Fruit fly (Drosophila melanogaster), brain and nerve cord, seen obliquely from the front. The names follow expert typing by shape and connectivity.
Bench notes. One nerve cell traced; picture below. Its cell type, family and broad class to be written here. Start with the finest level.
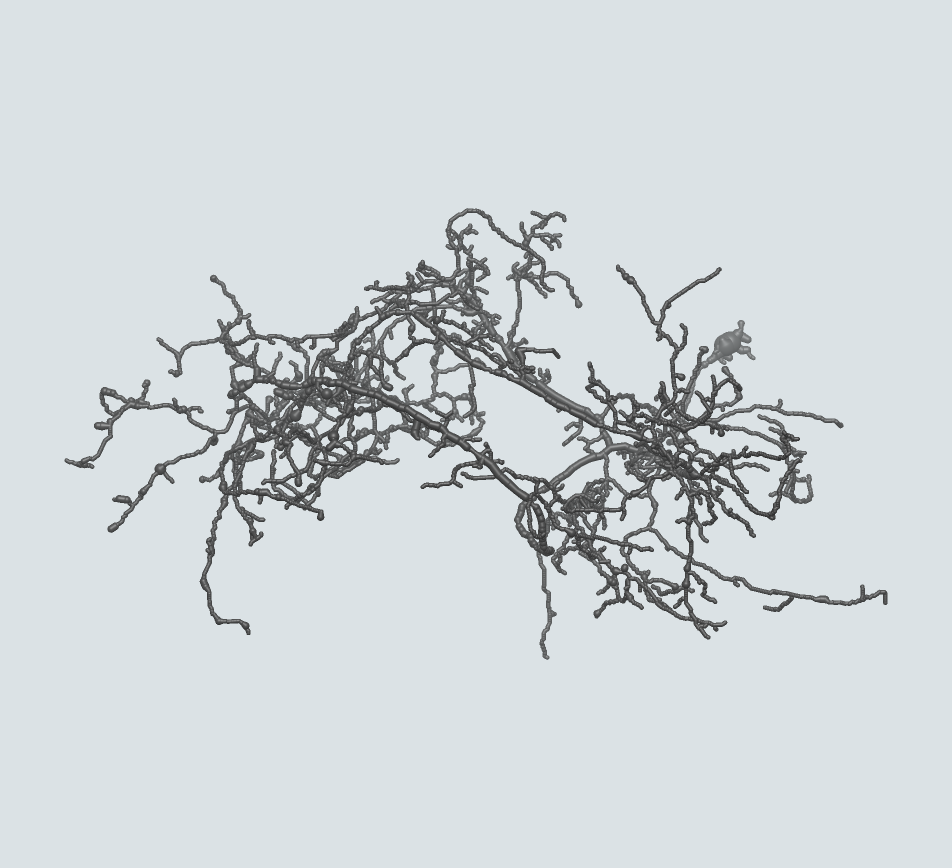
pC1x_a; hemilineage DM4_dorsal; central-brain intrinsic neuron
